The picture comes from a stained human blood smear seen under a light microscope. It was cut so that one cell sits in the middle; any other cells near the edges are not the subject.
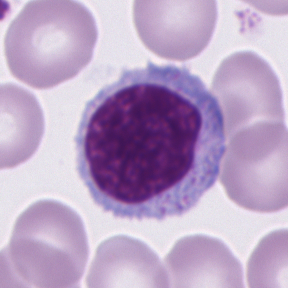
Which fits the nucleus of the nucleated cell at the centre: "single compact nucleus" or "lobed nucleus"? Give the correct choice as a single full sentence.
The cell's nucleus is compact, undivided and round, oval or kidney-shaped.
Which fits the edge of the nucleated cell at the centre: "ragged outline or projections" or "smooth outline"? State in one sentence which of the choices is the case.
A rough edge runs around this cell.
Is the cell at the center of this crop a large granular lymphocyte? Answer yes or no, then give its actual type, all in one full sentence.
Yes, at the centre of the crop lies a large granular lymphocyte.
